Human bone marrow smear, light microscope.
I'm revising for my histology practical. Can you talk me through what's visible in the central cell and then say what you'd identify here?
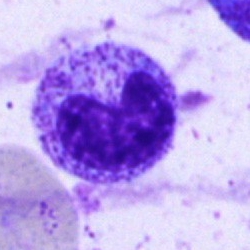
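Outline: round. Nucleus: notched in its upper edge, which gives it a kidney shape, and placed in the lower part of the cell, so the widest band of cytoplasm lies above it. Cytoplasm: pale lilac between its granules. Name: metamyelocyte.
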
